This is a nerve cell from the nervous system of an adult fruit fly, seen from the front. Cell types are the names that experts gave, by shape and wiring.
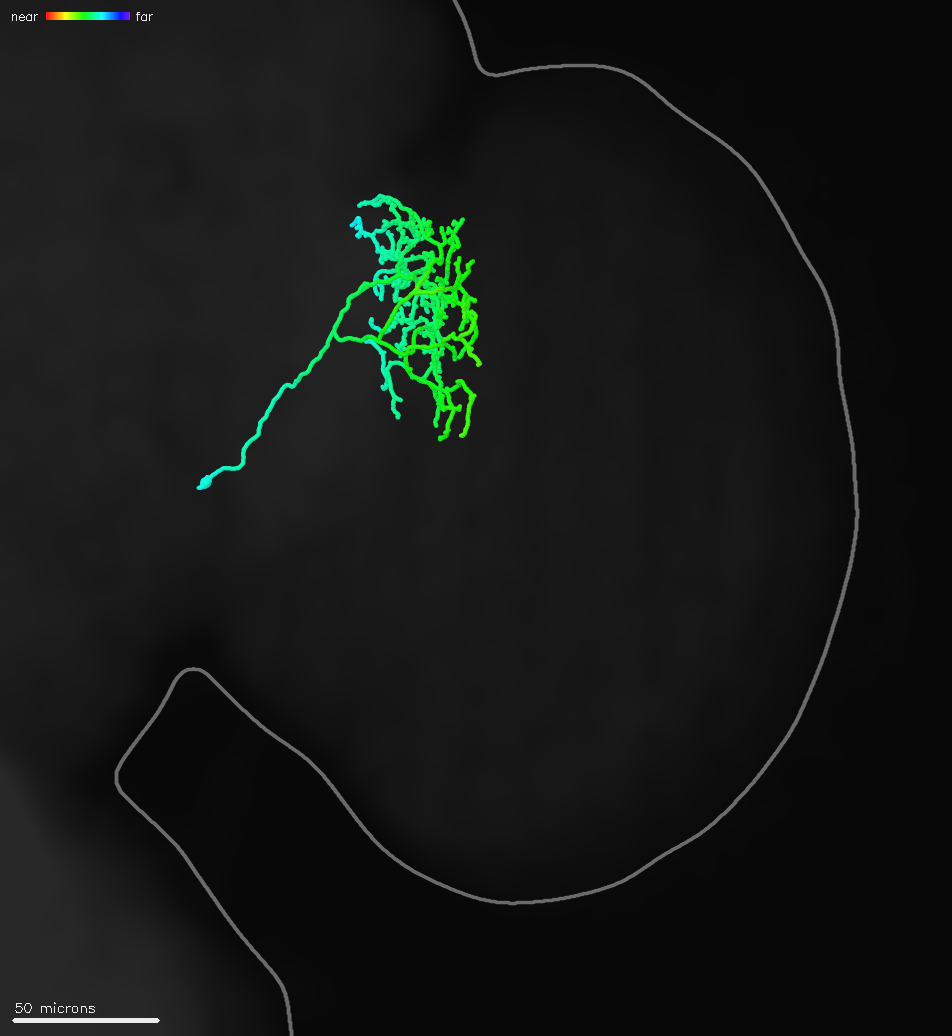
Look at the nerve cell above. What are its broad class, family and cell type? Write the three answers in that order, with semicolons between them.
optic-lobe intrinsic neuron; Li; Li19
